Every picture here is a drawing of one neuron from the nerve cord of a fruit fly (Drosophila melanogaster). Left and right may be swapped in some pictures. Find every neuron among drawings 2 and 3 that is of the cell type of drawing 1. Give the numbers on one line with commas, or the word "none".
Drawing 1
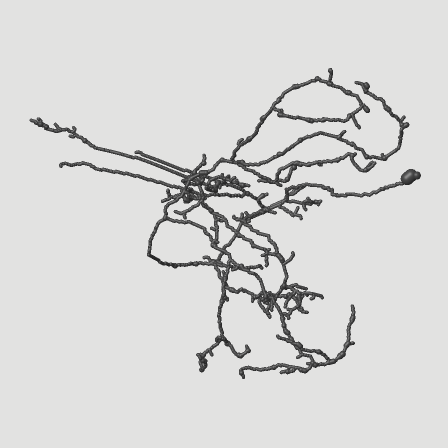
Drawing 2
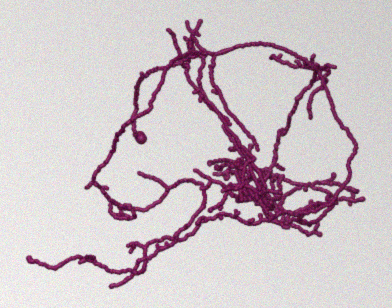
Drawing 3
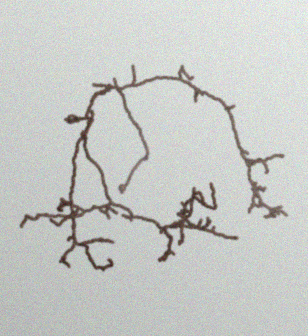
2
